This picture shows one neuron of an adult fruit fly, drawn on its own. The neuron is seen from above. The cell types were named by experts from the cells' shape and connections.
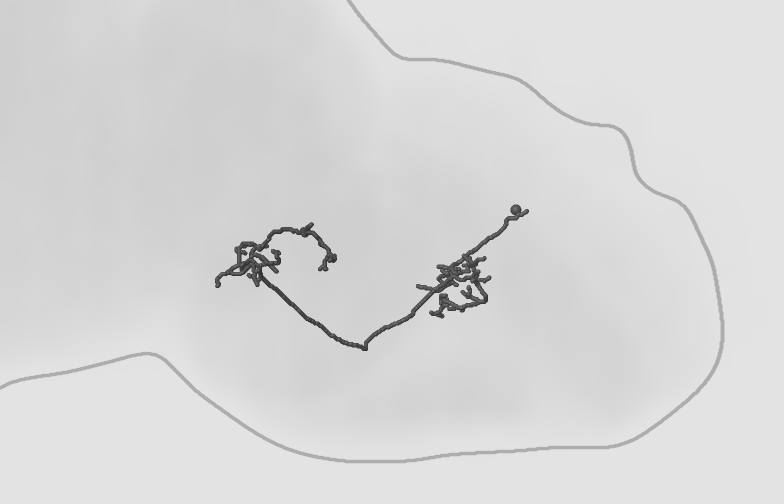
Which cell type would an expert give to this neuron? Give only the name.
MeTu4f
